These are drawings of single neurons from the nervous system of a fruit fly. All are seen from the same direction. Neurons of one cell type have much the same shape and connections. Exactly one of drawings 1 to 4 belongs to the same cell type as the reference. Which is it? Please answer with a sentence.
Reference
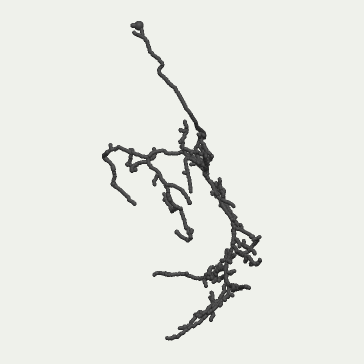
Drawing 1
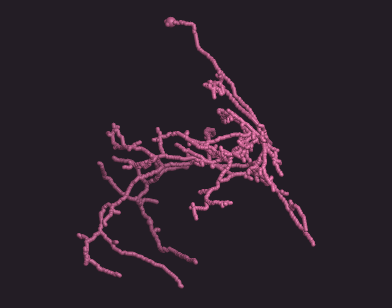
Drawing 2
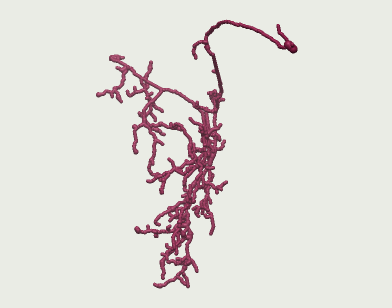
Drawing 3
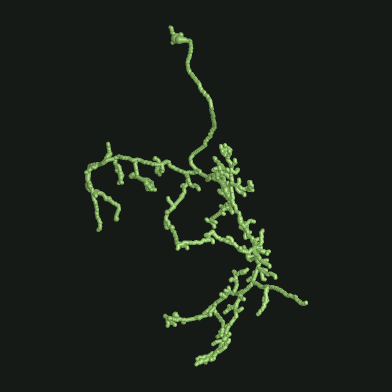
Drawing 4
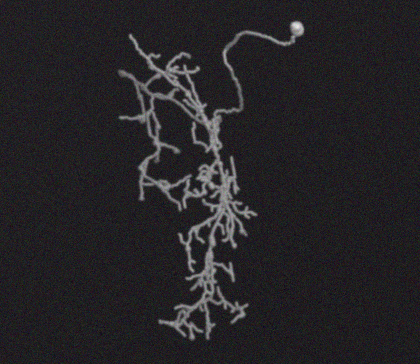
The neuron in drawing 3 is of the same cell type.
